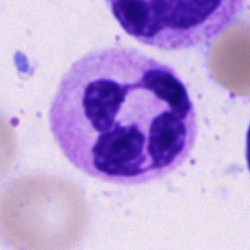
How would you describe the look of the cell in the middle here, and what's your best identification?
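Start at the edge: the outline is round and smooth. Now move inward to the chromatin, which is dark purple and coarsely clumped. Then scan the cytoplasm: no vacuoles are seen there. This cell is a segmented neutrophil.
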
